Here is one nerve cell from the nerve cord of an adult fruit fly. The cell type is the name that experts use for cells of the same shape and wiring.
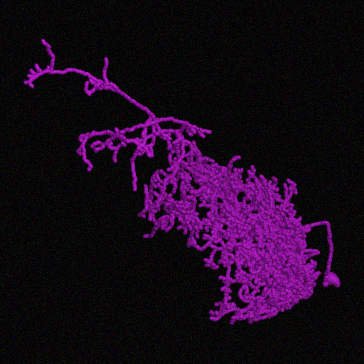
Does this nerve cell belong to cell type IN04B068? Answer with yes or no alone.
no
